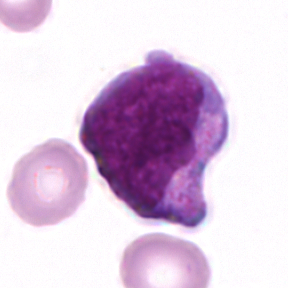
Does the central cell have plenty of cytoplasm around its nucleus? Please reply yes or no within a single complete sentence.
No, scant cytoplasm surrounds the nucleus of this cell.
